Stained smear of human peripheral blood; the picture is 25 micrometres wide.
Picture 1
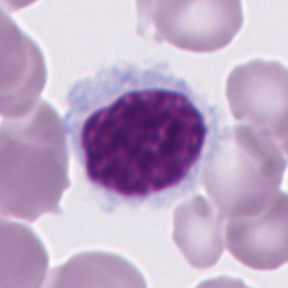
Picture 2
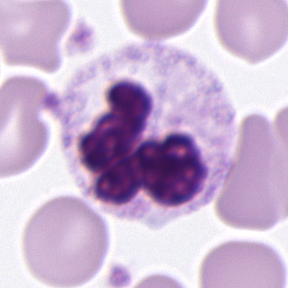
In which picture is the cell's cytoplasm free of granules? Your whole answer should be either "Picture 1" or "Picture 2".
Picture 1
